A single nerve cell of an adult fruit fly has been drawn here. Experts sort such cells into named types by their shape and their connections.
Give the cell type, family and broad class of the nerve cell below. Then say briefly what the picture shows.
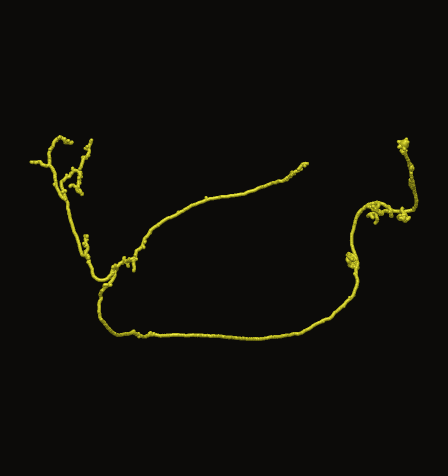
The cell type is KCa'b'-ap2. The name of its family is class Kenyon Cell. Its broad class is central-brain intrinsic neuron. In this view it is wider than it is tall.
